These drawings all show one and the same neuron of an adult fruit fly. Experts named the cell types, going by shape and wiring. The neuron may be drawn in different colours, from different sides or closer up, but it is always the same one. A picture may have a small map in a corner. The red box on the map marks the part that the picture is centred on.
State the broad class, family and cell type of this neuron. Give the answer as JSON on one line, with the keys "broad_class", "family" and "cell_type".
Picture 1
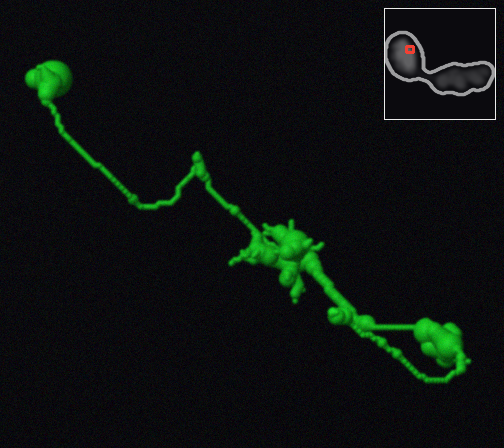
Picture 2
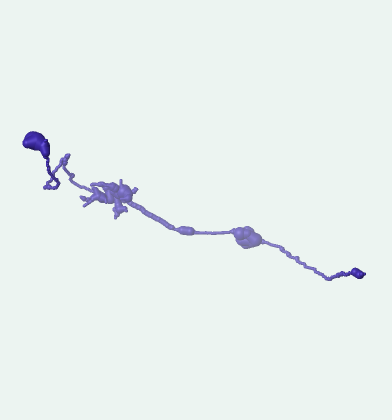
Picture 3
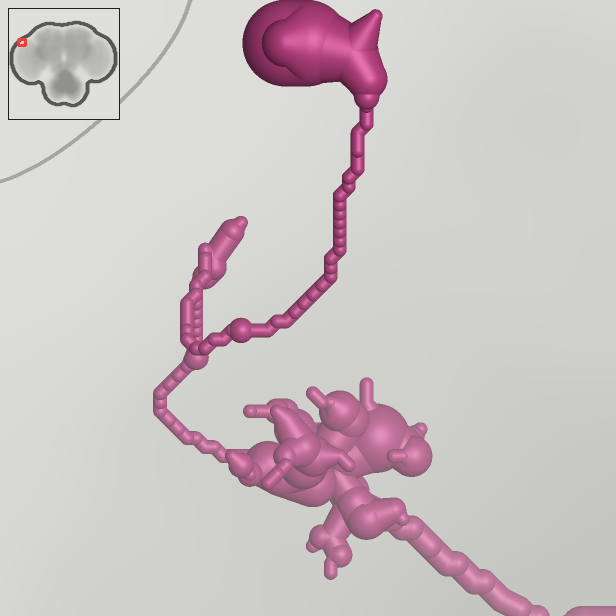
{"broad_class": "optic-lobe intrinsic neuron", "family": "Tm", "cell_type": "Tm1"}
